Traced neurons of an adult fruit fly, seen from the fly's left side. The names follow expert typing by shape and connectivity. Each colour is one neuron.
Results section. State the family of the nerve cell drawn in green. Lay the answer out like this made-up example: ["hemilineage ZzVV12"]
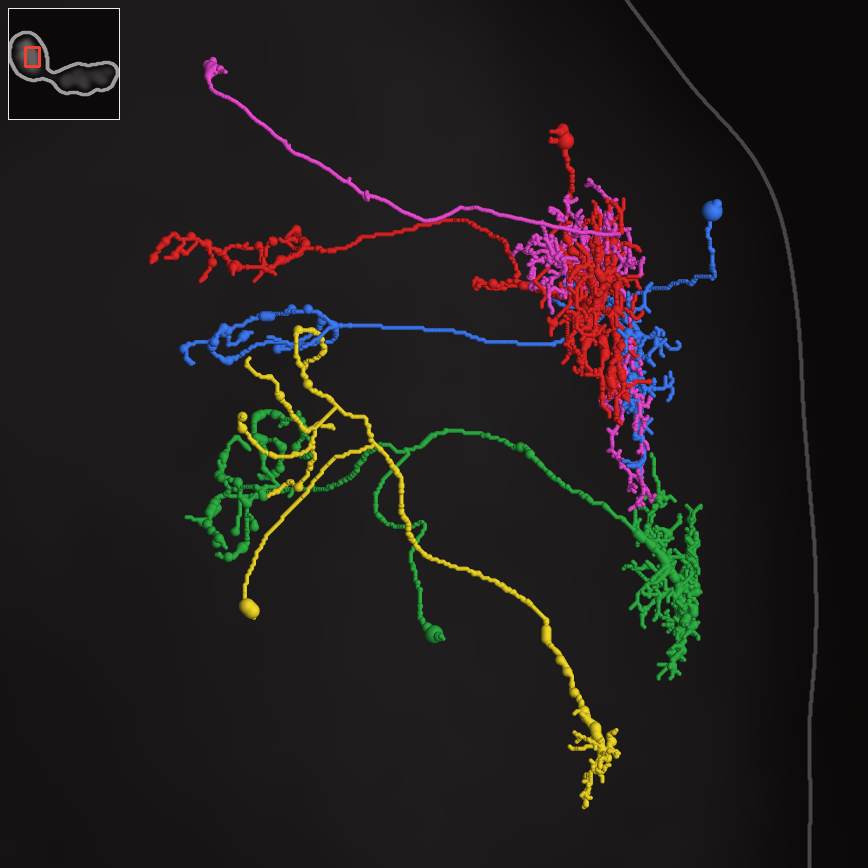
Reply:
["hemilineage VPNv1"]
